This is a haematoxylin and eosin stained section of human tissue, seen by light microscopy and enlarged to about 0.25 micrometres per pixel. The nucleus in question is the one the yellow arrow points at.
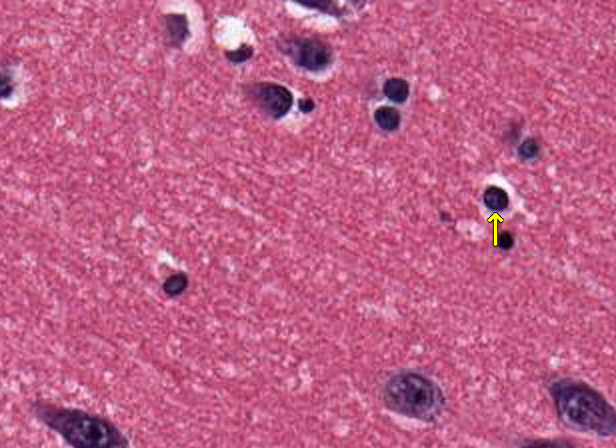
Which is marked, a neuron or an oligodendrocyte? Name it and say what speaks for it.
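It is an oligodendrocyte. The nucleus is round and small, clearly smaller than the large, paler nuclei near the bottom of the field. The nucleus is stained dark and fairly evenly, with little internal detail visible. No pink cytoplasm can be made out; instead, a clear, unstained halo surrounds the nucleus.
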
